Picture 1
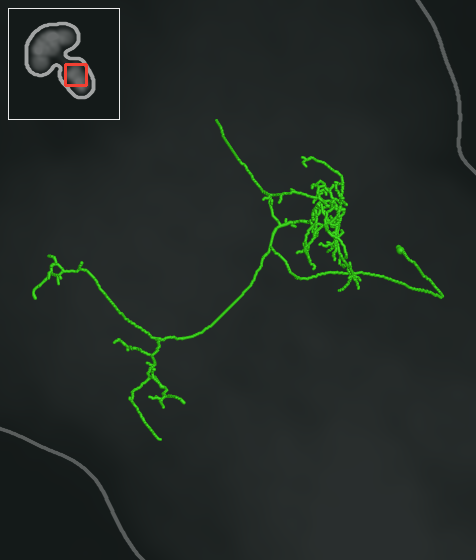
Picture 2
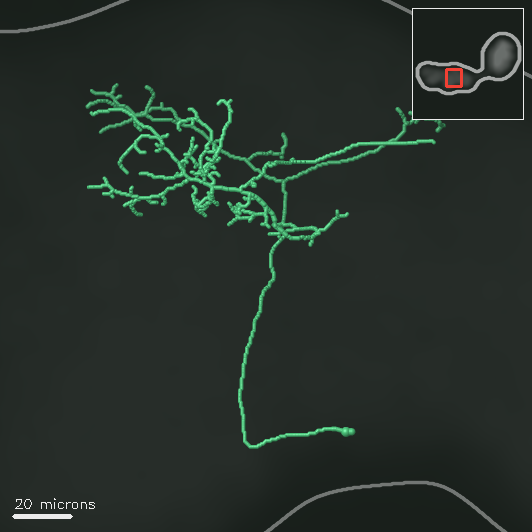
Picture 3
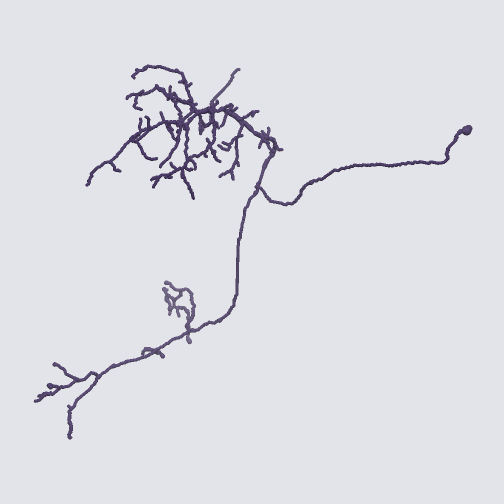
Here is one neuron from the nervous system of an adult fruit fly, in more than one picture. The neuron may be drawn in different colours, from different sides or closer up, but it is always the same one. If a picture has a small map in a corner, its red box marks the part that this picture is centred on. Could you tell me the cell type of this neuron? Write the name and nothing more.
IN07B081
